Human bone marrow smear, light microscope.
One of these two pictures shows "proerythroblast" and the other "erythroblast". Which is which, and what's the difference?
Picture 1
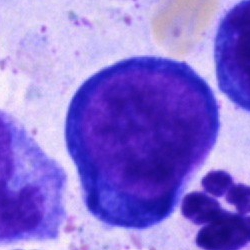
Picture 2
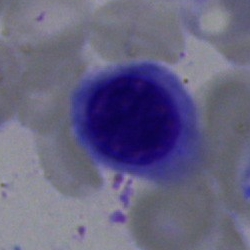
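Let's start with the names: the proerythroblast is in picture 1, and the erythroblast is in picture 2. Both cells are roughly round with a smooth outline, and in both there is only a narrow rim of cytoplasm. Now look at the nucleus of the proerythroblast: it fills most of the cell, and its chromatin is fine and evenly spread, without coarse clumps. In the erythroblast, the nucleus stains a deep, dark purple-blue all the way through.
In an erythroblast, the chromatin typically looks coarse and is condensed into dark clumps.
Next, the cytoplasm: in the proerythroblast it is deep blue, and its rim is slightly wider at the bottom than elsewhere, while in the erythroblast it is blue and surrounds the nucleus on all sides. Neither cell shows any granules in its cytoplasm, and the erythroblast shows no vacuoles either.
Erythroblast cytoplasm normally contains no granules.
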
